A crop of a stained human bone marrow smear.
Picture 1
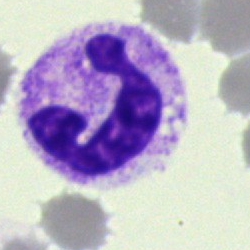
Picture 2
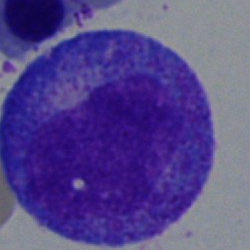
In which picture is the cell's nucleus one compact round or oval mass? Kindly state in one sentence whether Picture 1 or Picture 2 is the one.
There is a cell with one compact round or oval nucleus in picture 2.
